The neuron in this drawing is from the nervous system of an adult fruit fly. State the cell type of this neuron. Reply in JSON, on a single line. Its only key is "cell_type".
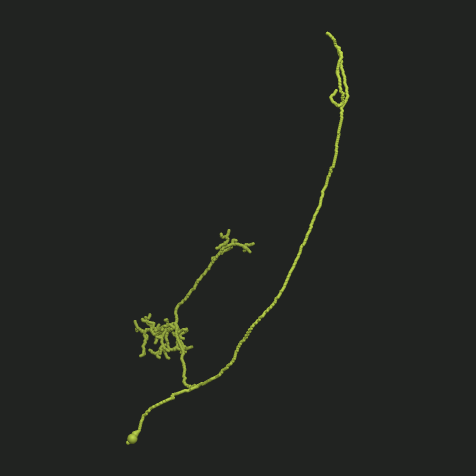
{"cell_type": "LLPC1"}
